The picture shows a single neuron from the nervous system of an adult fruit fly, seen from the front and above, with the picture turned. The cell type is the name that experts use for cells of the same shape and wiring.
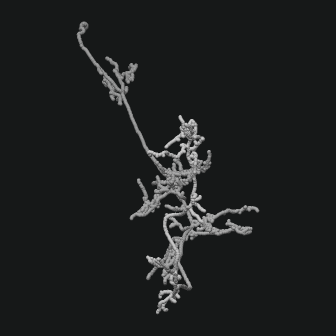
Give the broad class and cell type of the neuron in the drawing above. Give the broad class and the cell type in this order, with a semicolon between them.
ascending neuron; ANXXX151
